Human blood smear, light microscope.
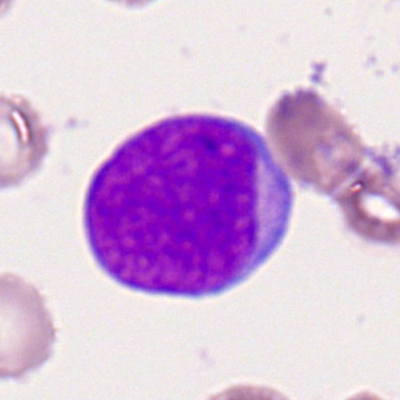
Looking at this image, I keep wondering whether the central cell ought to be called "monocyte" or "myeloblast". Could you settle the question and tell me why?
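Myeloblast, not monocyte. Deciding feature: the cytoplasm is scant and pale blue, seen mainly as a crescent on the right side.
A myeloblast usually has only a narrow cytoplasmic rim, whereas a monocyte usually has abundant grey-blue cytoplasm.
Also seen: a smooth, round to slightly oval outline with no surface projections. Chromatin purple and finely mottled, with small paler spots throughout.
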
